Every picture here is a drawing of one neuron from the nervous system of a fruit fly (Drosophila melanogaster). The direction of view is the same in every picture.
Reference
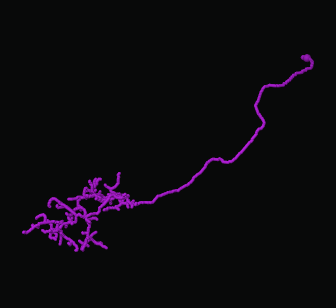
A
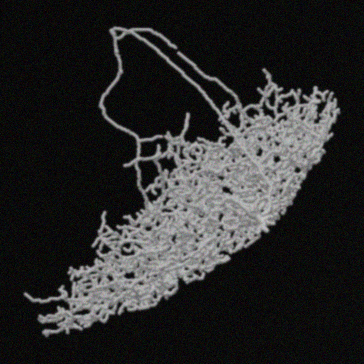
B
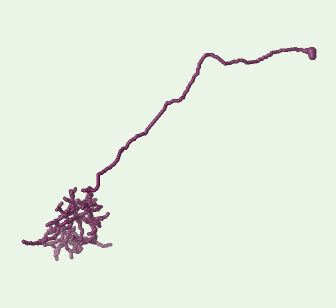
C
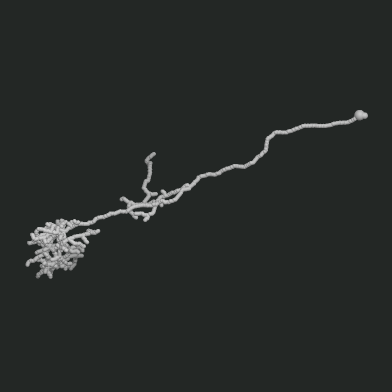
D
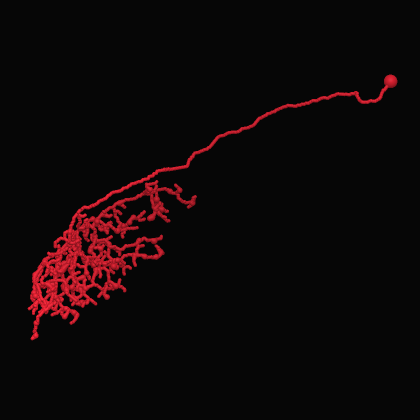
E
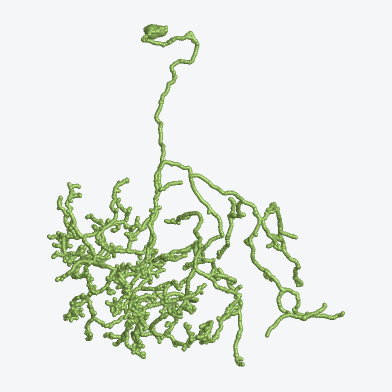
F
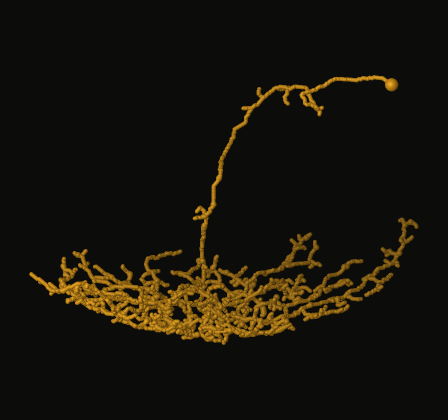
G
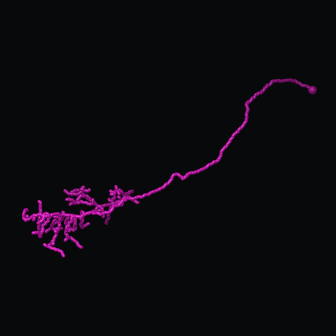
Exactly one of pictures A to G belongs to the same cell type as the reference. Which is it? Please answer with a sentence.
The neuron in picture G is of the same cell type.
